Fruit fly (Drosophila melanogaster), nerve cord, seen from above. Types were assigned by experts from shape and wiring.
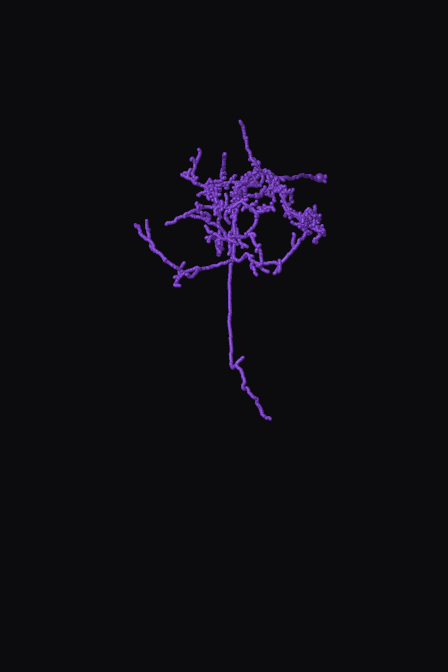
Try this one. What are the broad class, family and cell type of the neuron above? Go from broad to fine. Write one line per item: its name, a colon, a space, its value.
broad class: nerve-cord intrinsic neuron
family: hemilineage 12A
cell type: vPR6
